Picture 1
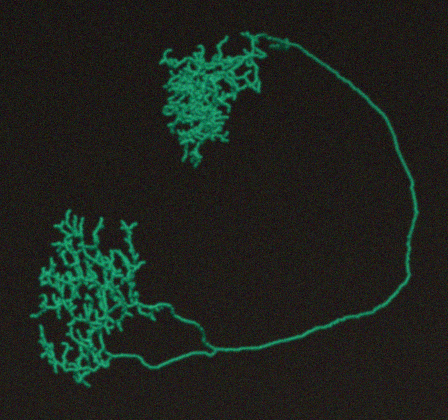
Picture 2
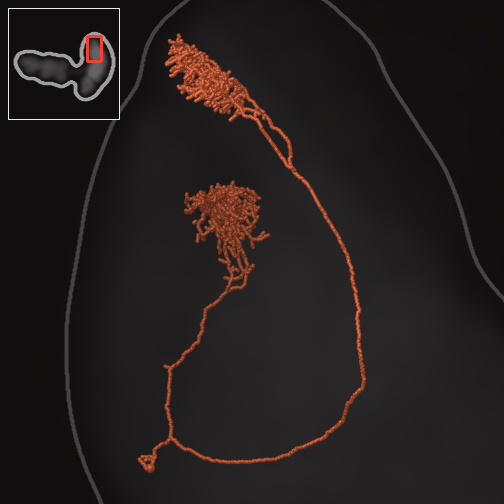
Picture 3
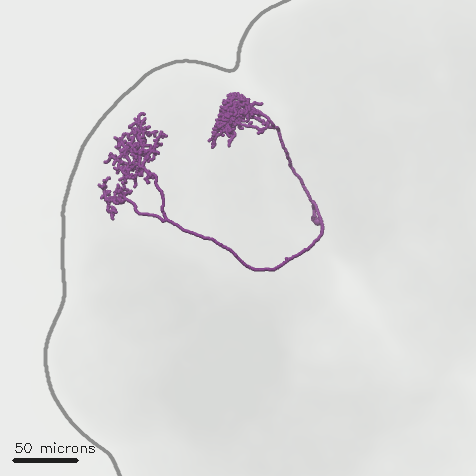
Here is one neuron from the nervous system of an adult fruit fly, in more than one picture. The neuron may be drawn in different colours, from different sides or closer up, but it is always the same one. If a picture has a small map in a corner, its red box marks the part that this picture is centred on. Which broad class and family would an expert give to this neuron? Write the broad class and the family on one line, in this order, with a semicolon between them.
optic-lobe intrinsic neuron; MeLo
